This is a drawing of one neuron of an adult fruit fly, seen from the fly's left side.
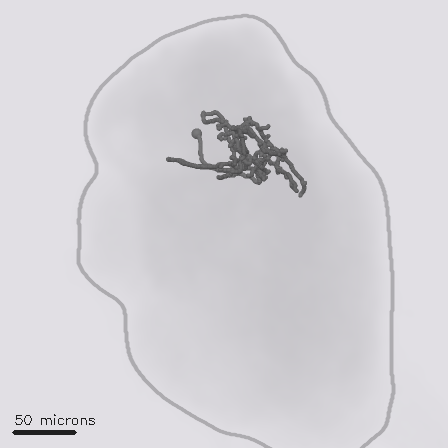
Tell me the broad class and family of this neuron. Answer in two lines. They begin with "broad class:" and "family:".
broad class: central-brain intrinsic neuron
family: hemilineage SLPav1_medial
